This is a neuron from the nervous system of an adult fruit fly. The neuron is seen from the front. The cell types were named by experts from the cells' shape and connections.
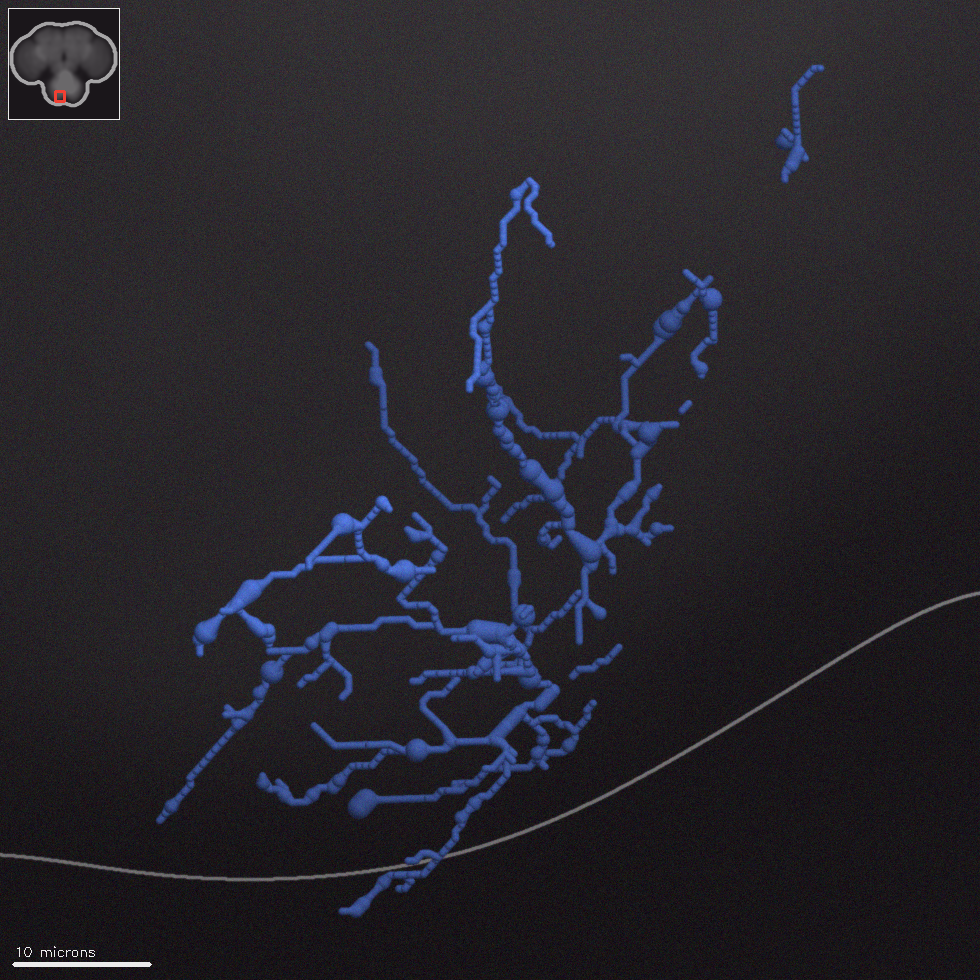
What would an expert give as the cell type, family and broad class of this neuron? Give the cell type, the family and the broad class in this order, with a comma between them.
IN14A099, hemilineage 14A, nerve-cord intrinsic neuron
